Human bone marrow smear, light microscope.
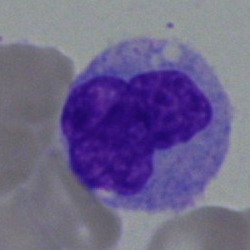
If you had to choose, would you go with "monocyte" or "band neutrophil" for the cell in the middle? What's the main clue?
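Monocyte. Nucleus irregular, with a folded outline, lying toward the left side of the cell. Fine, faint purple granules scattered through the cytoplasm. A few small clear vacuoles in the cytoplasm near the top of the cell.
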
